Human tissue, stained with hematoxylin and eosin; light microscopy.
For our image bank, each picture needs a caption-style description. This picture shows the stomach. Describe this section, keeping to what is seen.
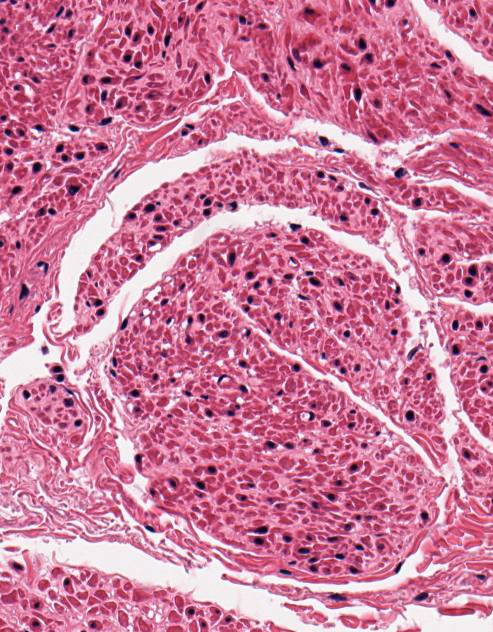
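Arrangement: the field consists of bundles of smooth muscle divided by narrow septa. Plane of section: in the central bundle most muscle cells are cut across, so they appear as small polygonal profiles. Staining: the cytoplasm of the muscle cells is deeply eosinophilic. Between the bundles: thin pink collagen strands run there, broadest toward the lower left.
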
